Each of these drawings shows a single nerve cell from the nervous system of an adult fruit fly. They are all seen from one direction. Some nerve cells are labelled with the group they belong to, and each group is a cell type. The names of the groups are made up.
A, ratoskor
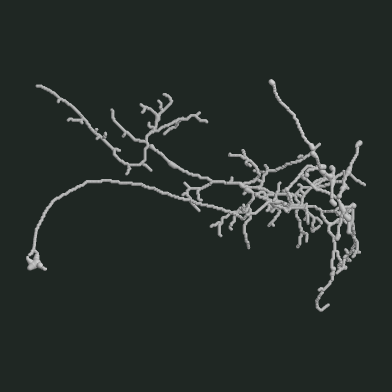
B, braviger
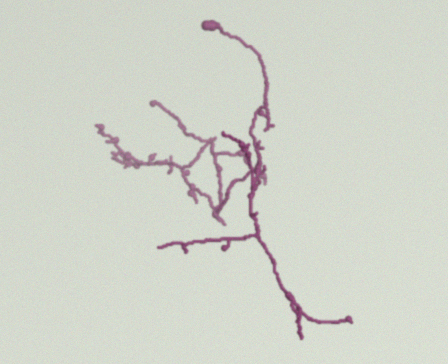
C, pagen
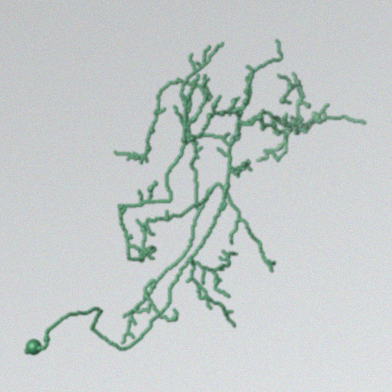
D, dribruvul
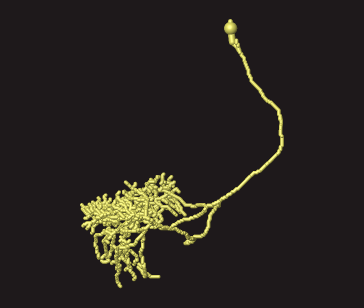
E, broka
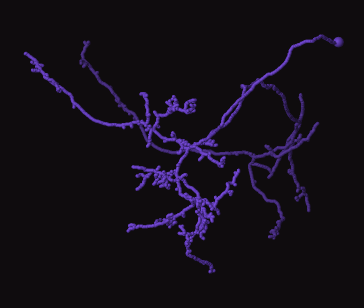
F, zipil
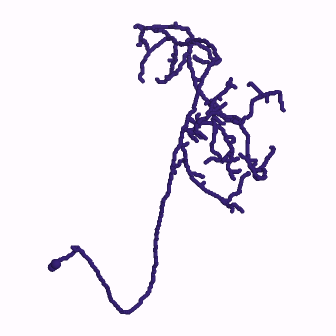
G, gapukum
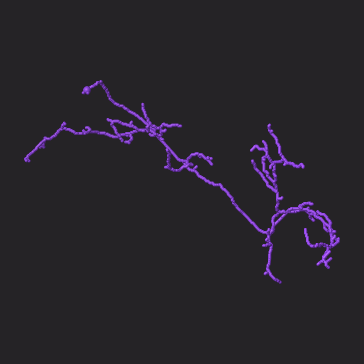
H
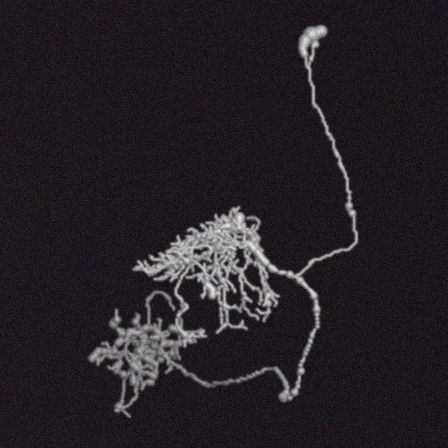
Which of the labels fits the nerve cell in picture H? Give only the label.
dribruvul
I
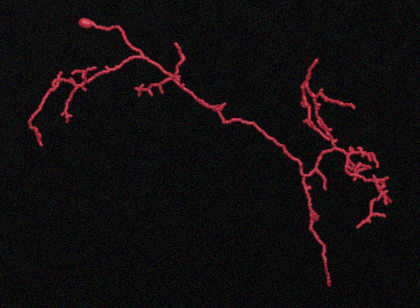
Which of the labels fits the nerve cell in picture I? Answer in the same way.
gapukum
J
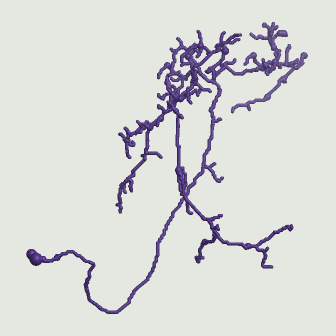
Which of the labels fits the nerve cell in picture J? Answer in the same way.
pagen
